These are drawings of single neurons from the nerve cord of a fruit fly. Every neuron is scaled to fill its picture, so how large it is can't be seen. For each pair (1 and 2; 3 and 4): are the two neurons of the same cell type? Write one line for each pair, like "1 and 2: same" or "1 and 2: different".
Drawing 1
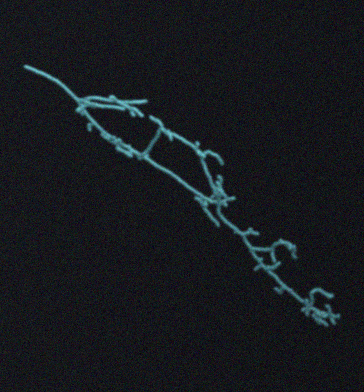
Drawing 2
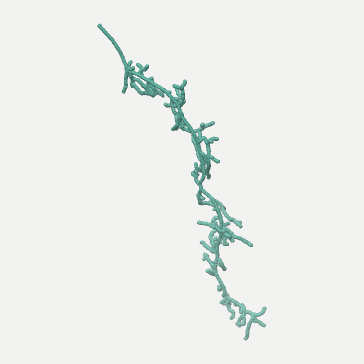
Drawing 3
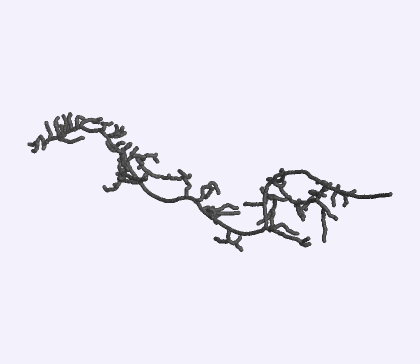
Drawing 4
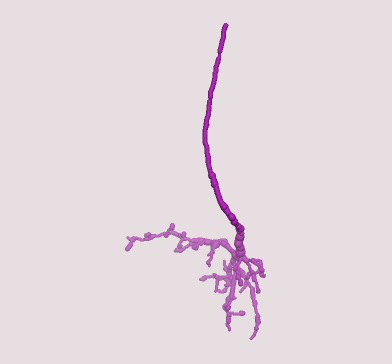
1 and 2: different
3 and 4: different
